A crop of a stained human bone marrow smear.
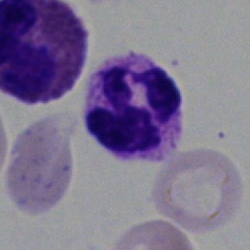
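Segmented neutrophil at the centre of a stained human bone marrow smear. First, the outline is roughly round, with a slightly irregular border; next, the chromatin is dense, dark purple and clumped; last, the cytoplasm shows no vacuoles.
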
